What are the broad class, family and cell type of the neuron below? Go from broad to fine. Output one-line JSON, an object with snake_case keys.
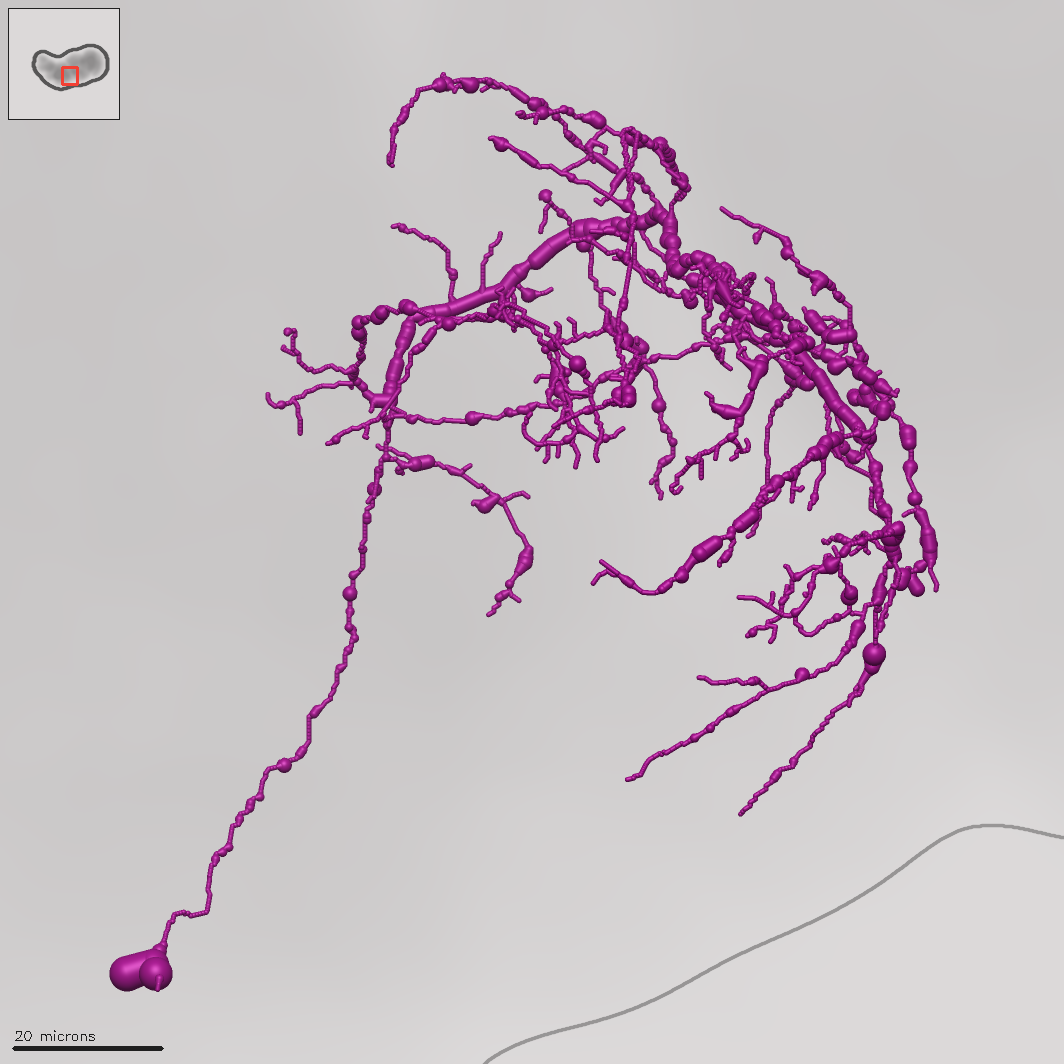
{"broad_class": "nerve-cord intrinsic neuron", "family": "hemilineage 04B", "cell_type": "IN04B015"}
